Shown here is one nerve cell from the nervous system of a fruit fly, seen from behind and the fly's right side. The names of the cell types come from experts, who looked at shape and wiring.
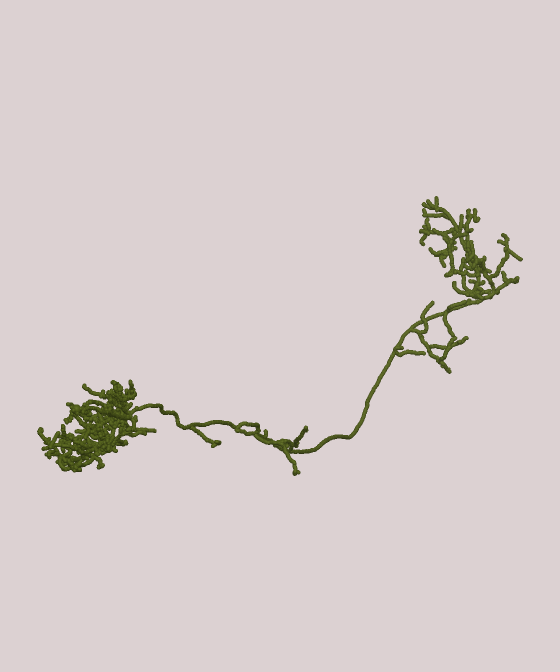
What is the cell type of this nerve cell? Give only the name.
ANXXX094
